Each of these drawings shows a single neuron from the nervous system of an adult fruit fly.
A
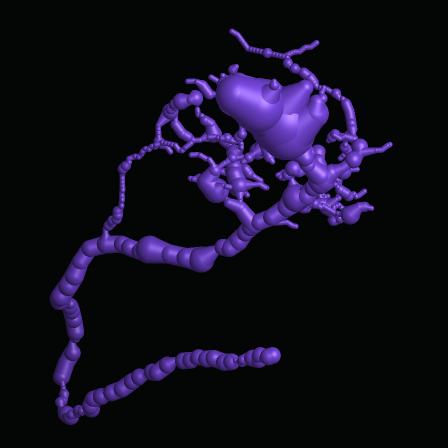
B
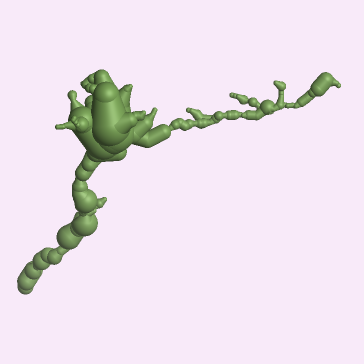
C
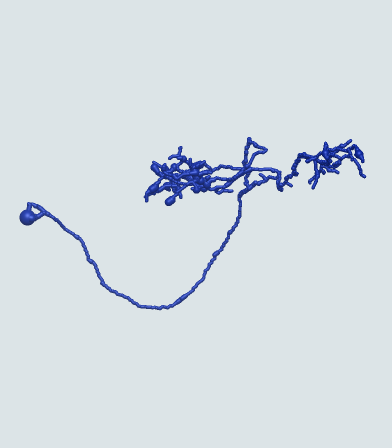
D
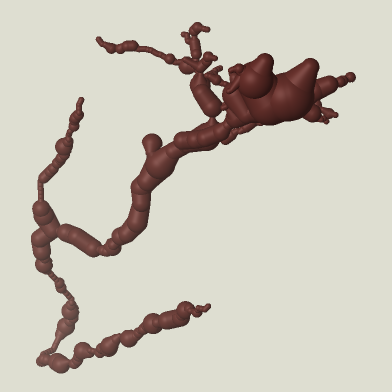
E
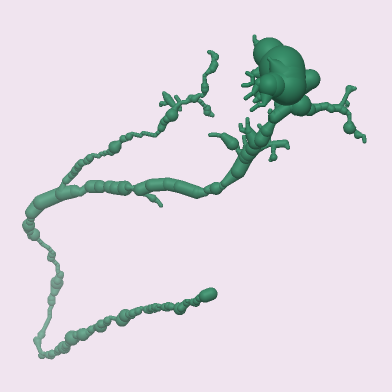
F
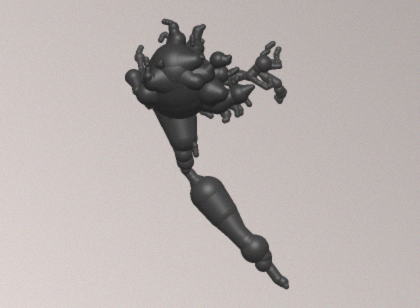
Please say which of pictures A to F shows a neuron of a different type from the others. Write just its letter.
C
